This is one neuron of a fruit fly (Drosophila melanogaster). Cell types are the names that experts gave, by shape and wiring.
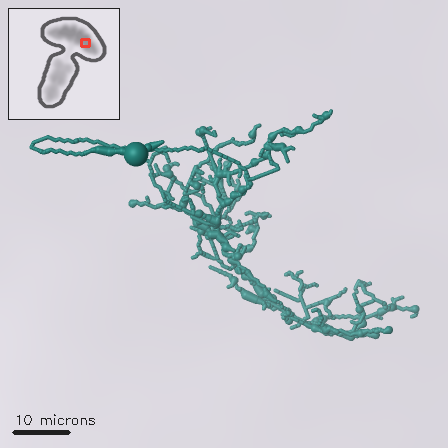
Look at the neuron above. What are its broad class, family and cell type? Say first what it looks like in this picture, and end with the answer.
It lies in the brain. From left to right in the picture it spans about 70 microns. The picture shows dozens of branch ends. Its broad class is central-brain intrinsic neuron. Its family is hemilineage LHd2. The cell type is CB1160.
